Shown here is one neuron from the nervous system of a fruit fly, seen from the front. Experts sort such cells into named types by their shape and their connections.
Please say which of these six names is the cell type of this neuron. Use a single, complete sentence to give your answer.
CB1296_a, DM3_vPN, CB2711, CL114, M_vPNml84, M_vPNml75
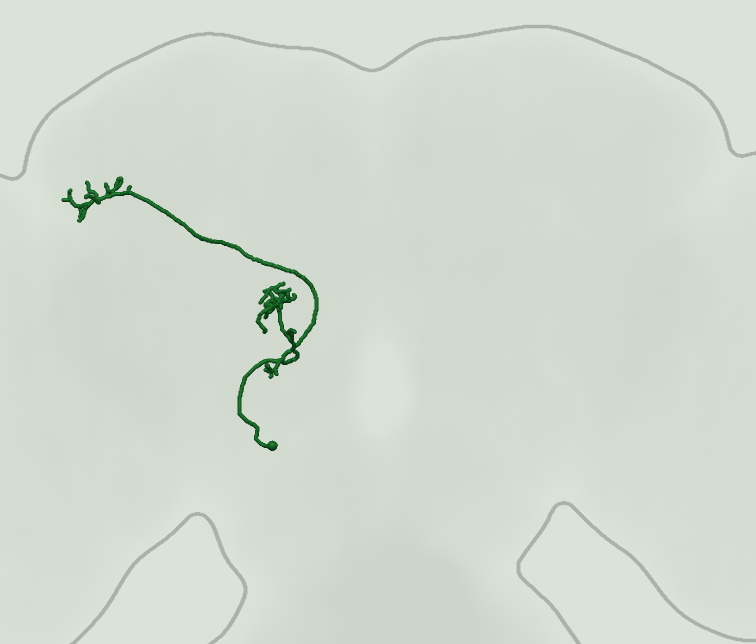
The cell type held by this neuron is M_vPNml75.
